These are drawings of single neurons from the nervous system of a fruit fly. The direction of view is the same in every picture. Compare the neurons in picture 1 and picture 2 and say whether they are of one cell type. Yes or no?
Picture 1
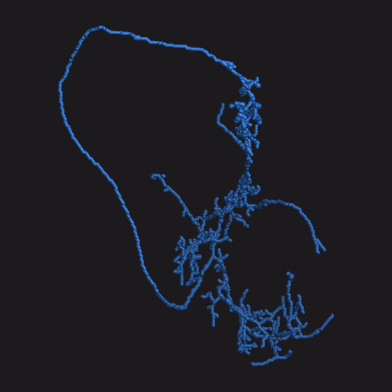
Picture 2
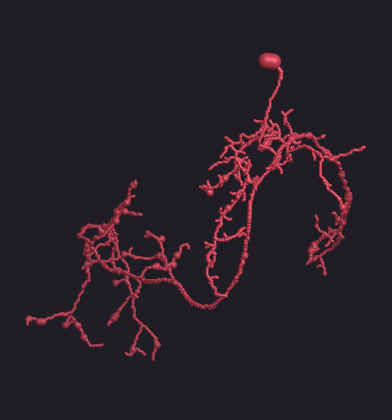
no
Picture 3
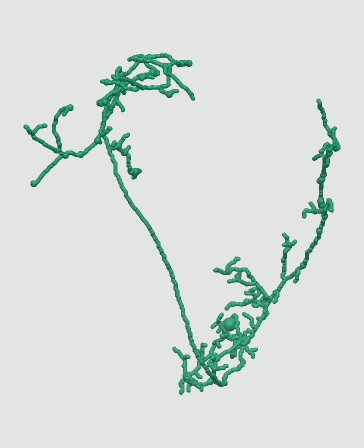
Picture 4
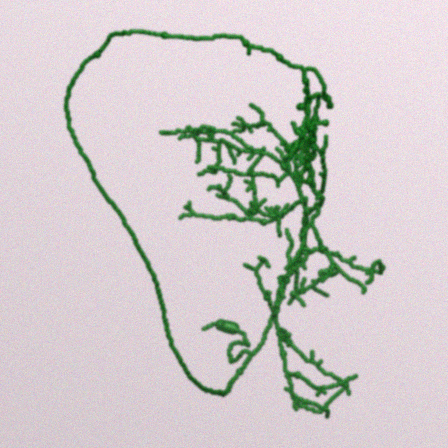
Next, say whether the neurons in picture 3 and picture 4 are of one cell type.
no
